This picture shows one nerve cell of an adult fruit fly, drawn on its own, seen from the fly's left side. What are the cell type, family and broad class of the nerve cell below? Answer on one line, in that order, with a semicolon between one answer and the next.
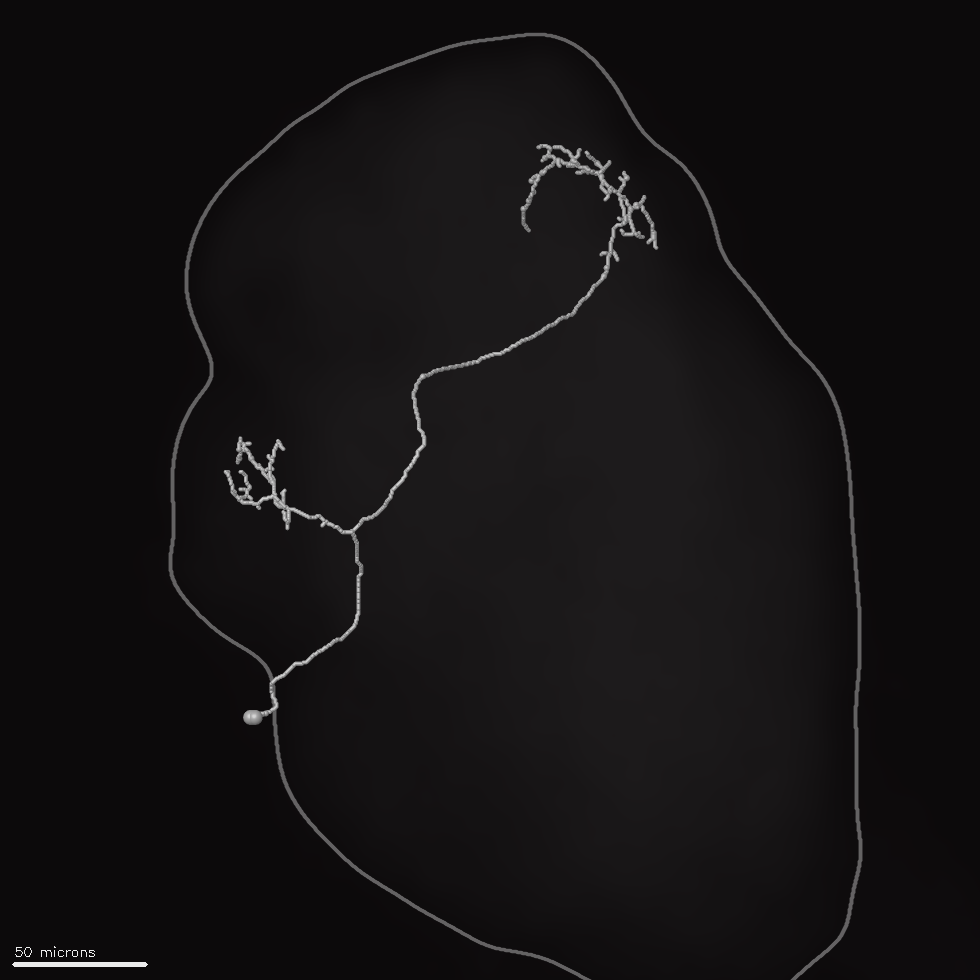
M_vPNml53; hemilineage ALv1; central-brain intrinsic neuron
